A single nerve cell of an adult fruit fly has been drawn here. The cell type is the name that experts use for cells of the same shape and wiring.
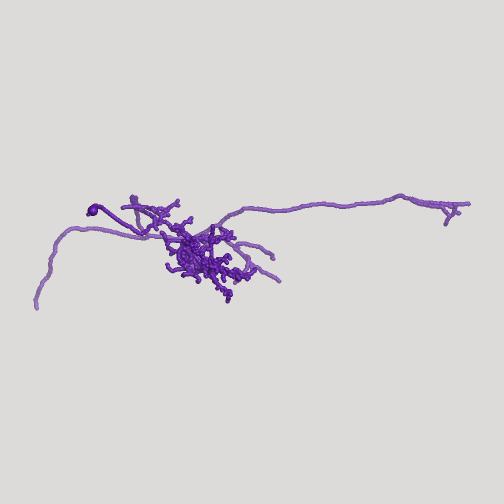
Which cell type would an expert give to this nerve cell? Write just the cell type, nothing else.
IN08B064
